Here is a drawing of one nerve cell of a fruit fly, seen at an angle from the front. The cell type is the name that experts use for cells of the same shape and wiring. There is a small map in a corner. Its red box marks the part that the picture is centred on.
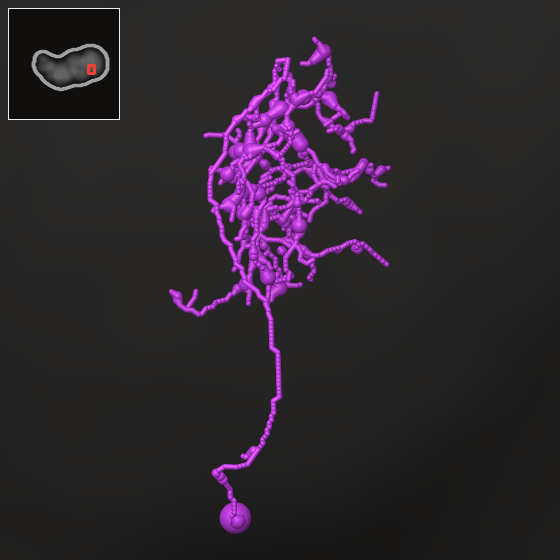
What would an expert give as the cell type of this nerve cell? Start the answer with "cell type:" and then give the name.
cell type: Li22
